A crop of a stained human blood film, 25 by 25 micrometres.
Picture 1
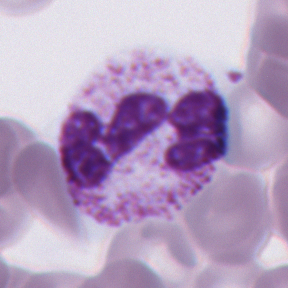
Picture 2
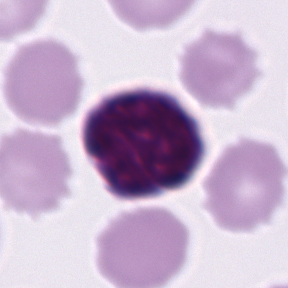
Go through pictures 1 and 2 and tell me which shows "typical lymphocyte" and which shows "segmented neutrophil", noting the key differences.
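The segmented neutrophil is in picture 1, and the typical lymphocyte is in picture 2. Nucleus: in the segmented neutrophil it is split into separate lobes joined by narrow strands.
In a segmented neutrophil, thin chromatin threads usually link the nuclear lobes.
Cytoplasm: the segmented neutrophil has plentiful, very pale pinkish cytoplasm, whereas the typical lymphocyte has only a very thin rim around its nucleus. Accordingly, the typical lymphocyte measures about 11 micrometres across, with a nucleus about 10 micrometres across. Granules: small pink-violet granules are scattered throughout the segmented neutrophil's cytoplasm, while none are seen in the typical lymphocyte.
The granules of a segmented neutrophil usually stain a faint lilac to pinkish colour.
Common ground: both have dark purple chromatin, coarsely clumped in the segmented neutrophil and dense throughout the nucleus in the typical lymphocyte, and neither shows nucleoli.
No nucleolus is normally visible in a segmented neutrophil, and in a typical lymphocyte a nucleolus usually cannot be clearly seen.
Further, the segmented neutrophil's outline is roughly round, and the typical lymphocyte has a smooth outline without hair-like projections and no vacuoles.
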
